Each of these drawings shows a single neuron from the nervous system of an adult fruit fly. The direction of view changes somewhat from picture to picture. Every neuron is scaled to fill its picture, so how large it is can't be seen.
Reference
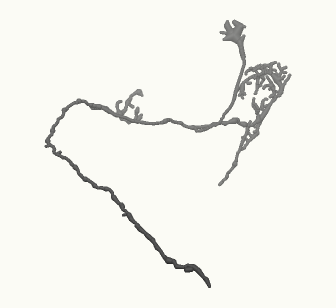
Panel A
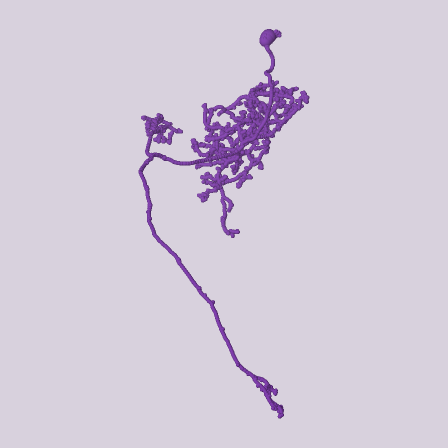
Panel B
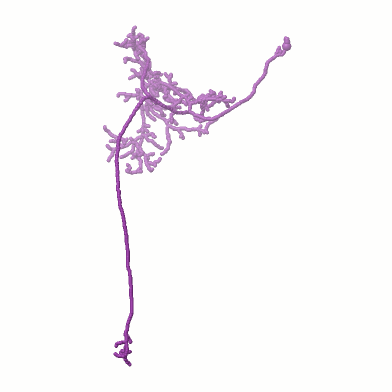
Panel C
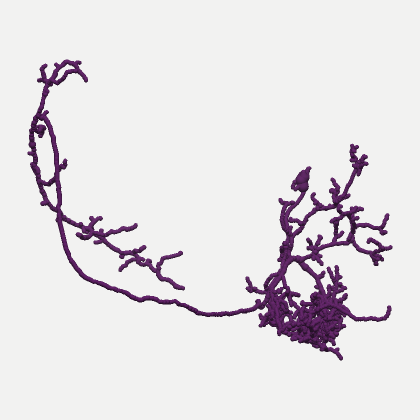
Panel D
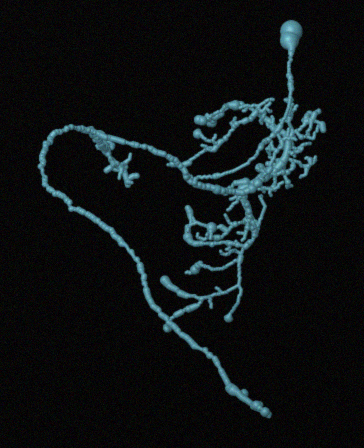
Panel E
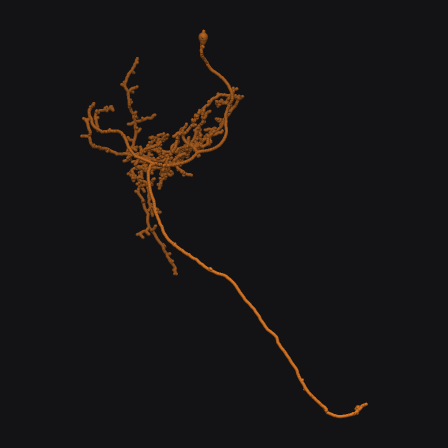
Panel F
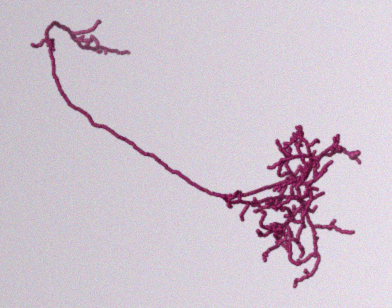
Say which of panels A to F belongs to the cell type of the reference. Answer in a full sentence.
Panel D shows a neuron of the same cell type.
